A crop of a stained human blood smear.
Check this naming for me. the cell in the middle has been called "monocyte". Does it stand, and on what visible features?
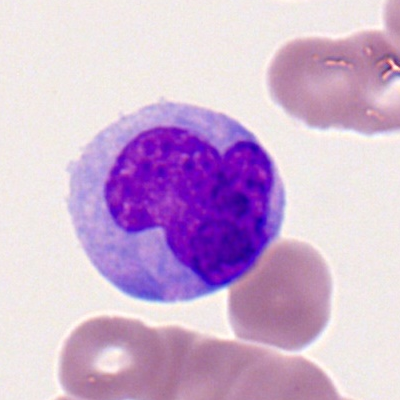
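The outline of this cell is roughly round and finely ruffled at the upper left. Its nucleus is indented by a notch on the lower left side, with loosely clumped chromatin showing paler patches between darker areas. Abundant, pale grey-blue cytoplasm surrounds the nucleus, with no coarse or brightly coloured granules.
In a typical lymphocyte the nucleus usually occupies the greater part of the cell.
The abundant cytoplasm here therefore goes against lymphocyte.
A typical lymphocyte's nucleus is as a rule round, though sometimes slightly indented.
The notch on its own does not rule lymphocyte out. Monocyte fits this cell.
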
